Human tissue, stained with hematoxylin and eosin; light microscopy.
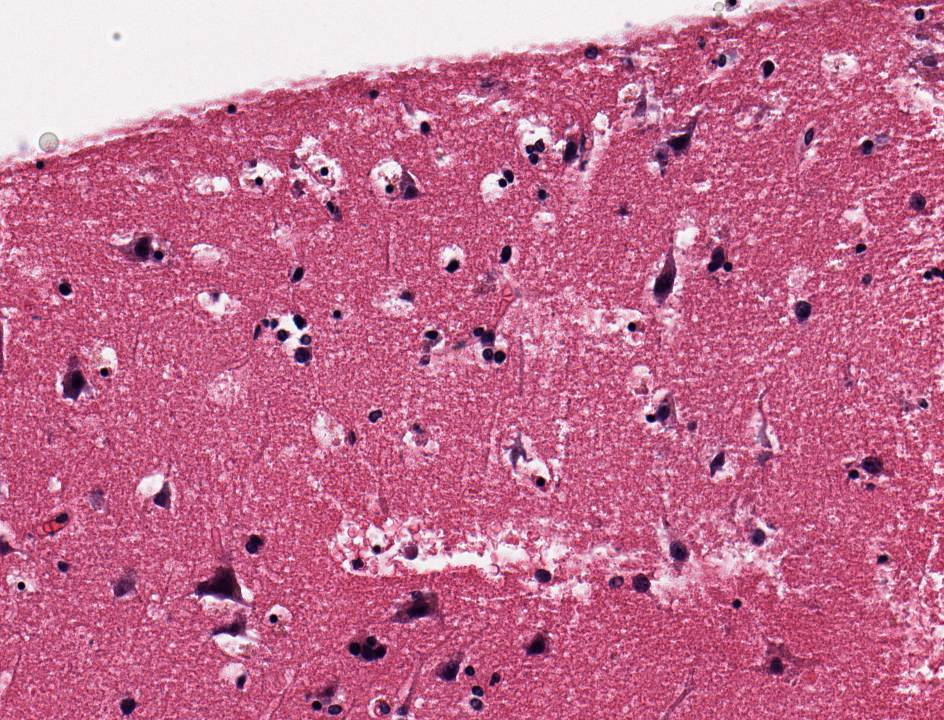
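cerebral cortex, haematoxylin and eosin. Uniform, finely granular pink background with scattered cells; no glands or epithelium. Smooth tissue edge across the top; empty white space beyond it, upper left. Many small, round, dark nuclei without visible cytoplasm throughout. Thin-walled vessel within a clear space, running horizontally across the lower middle.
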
